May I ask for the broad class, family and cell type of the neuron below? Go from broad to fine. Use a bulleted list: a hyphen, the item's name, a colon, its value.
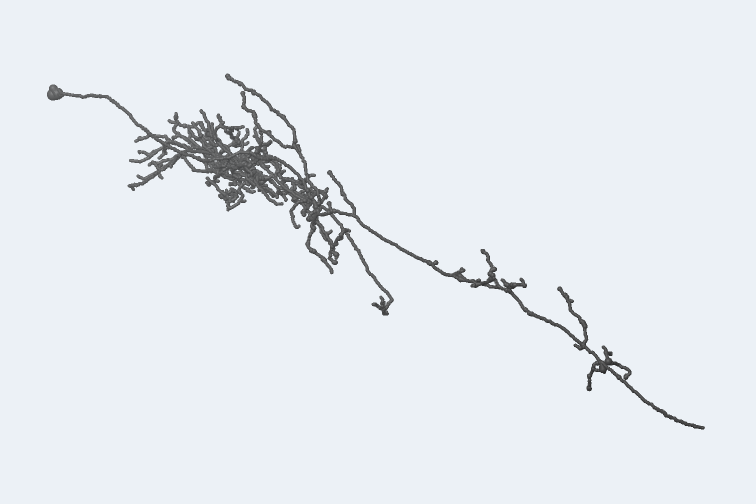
- broad class: ascending neuron
- family: hemilineage 06B
- cell type: AN06B039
